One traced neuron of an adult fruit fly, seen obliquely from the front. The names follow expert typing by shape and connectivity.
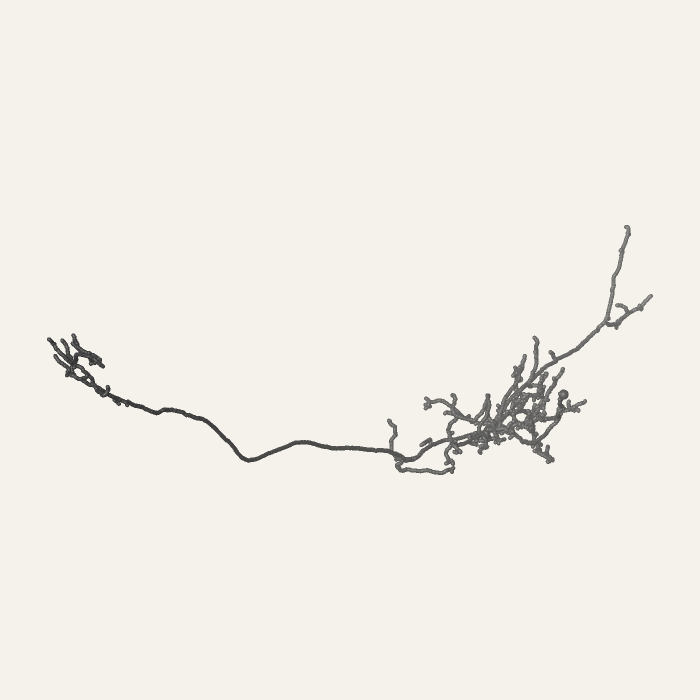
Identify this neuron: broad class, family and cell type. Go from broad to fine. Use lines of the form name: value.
broad class: ascending neuron
family: hemilineage 09B
cell type: AN09B040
